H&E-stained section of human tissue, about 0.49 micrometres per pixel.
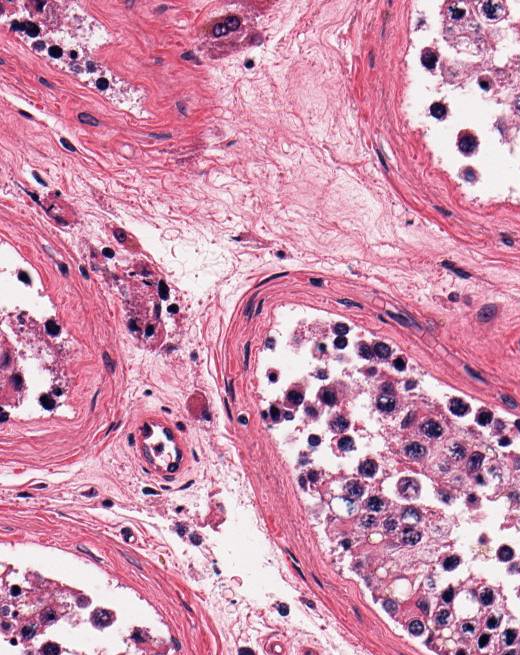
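Testis. Parts of several tubules at the field's edges and corners, divided by a central stromal band. Their thick, layered, deeply eosinophilic fibrous walls hold flattened spindle-shaped nuclei. Inside lie many loosely arranged rounded cells with dark round nuclei and clear spaces between. Lower right tubule: some larger cells with large round nuclei and coarse granular chromatin.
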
